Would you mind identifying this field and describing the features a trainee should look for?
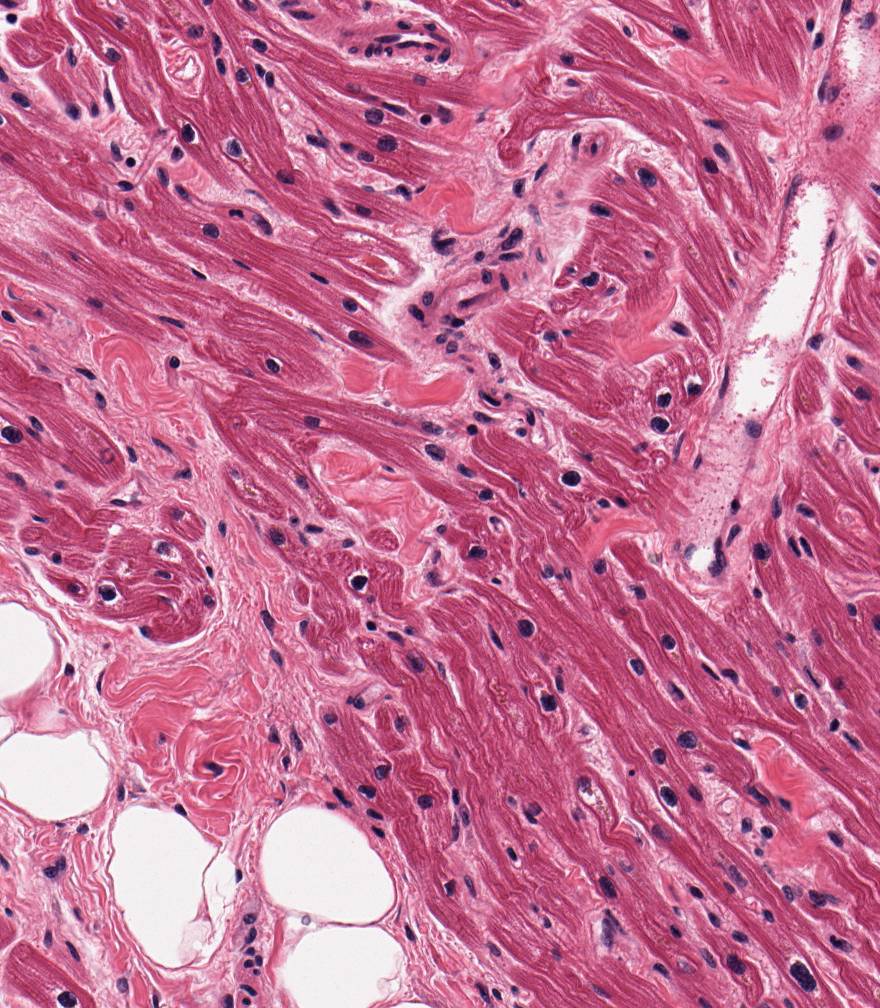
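The field mainly shows myocardium, with fibres running diagonally from upper left to lower right. They branch and join one another rather than running as separate parallel cells.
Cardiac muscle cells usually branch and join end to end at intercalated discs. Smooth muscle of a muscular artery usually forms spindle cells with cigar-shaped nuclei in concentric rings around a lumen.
The branching decides it. Wavy, paler pink collagen bundles lie between the fibres, most plentiful centrally and on the left.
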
